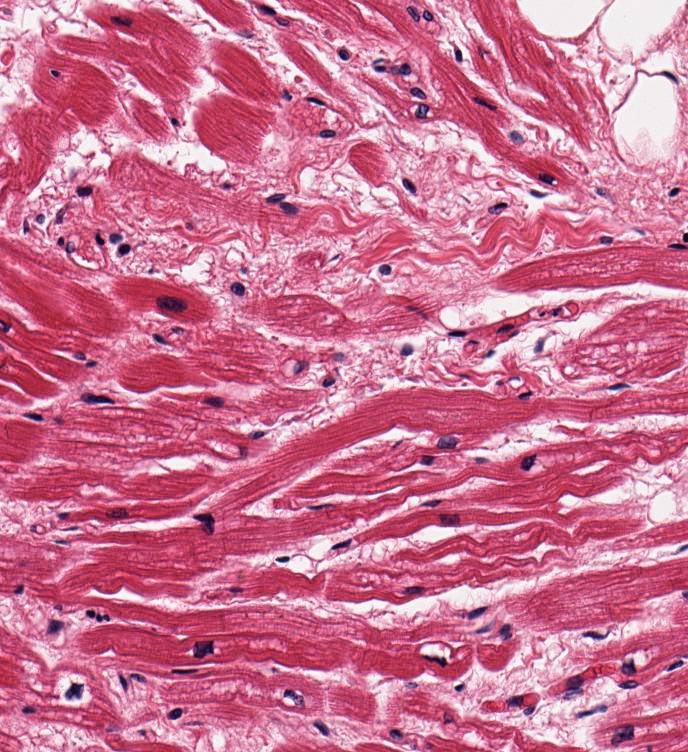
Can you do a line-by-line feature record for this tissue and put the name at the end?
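Lower half: long muscle fibres running roughly side by side, left to right
Centre: some fibres branching and joining neighbours
Nuclei: single, oval, central within the fibre
Upper left: fibres cut across or obliquely as rounded pink profiles
Tissue: atrial appendage of the heart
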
